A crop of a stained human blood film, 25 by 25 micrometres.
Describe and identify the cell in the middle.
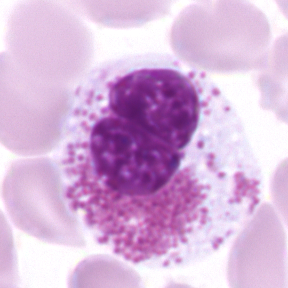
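Roughly round outline here, and a nucleus with two lobes. Its chromatin is dark purple and clumped, broken up by small paler patches. The cytoplasm holds plenty of coarse, round, pinkish-red granules. It's an eosinophil.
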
